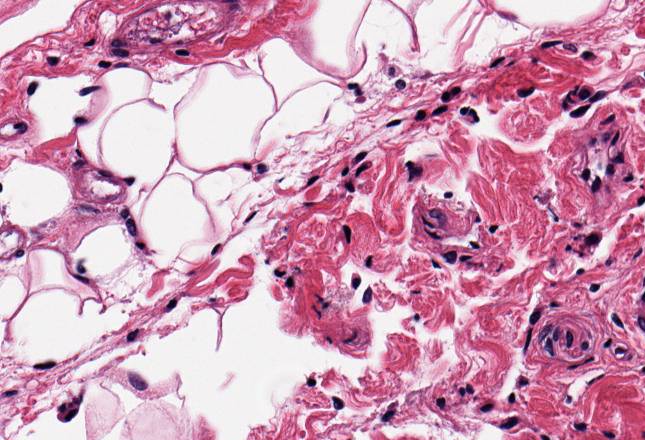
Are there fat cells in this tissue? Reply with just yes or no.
Yes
